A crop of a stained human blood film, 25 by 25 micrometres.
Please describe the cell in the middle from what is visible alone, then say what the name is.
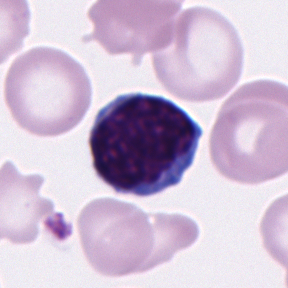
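The outline, as far as I can tell, is roughly round. Nearly the whole cell is filled by the nucleus. Cytoplasm appears only as a thin crescent, mostly along the lower right edge, and I see no granules in it. This is a typical lymphocyte.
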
